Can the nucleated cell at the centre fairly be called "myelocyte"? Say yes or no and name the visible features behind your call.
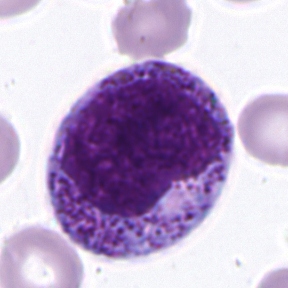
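Start with the outline: smooth and oval, with several red cells lying around it but none overlapping it. The nucleus has a shallow dent along its lower edge, and beside it, at lower right, sits a paler, less granular patch of cytoplasm. Now the granules: dark purple ones crowd the cytoplasm and are scattered over the nuclear edges as well.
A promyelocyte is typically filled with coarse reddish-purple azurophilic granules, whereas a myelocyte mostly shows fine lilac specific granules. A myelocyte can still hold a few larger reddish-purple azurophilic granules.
A few would not crowd the cytoplasm like this, so the granules go with promyelocyte, not myelocyte. So myelocyte doesn't fit; this is a promyelocyte.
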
